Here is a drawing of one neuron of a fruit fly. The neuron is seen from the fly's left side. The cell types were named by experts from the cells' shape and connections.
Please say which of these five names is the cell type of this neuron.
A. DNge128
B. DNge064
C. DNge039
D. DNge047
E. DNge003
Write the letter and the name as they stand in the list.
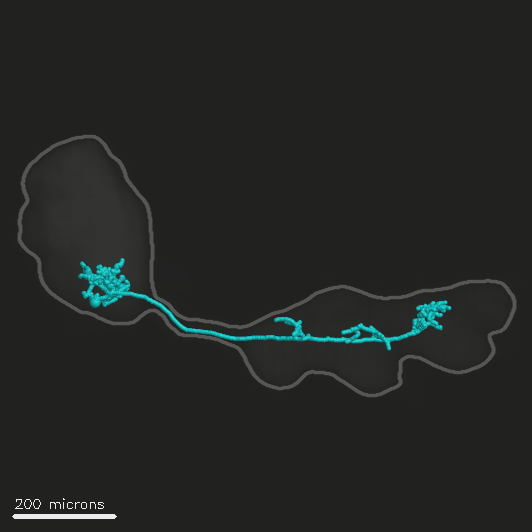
B. DNge064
